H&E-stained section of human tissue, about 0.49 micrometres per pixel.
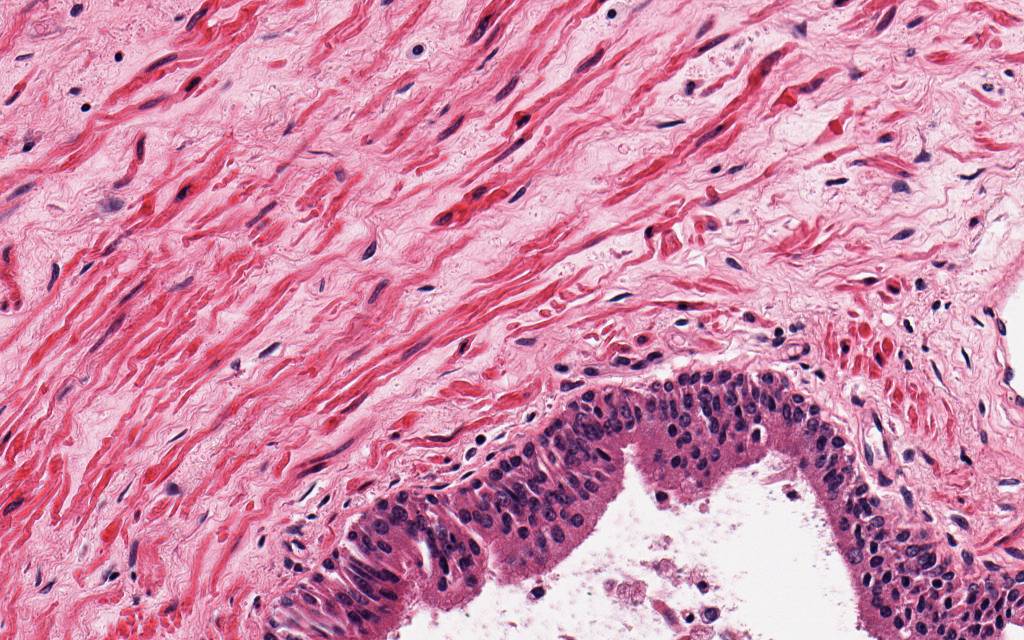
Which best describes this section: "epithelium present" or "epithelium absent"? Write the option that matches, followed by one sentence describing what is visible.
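Epithelium present. Fibrous stroma fills the upper and left parts of the field, and an epithelium-lined lumen lies along the lower right.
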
